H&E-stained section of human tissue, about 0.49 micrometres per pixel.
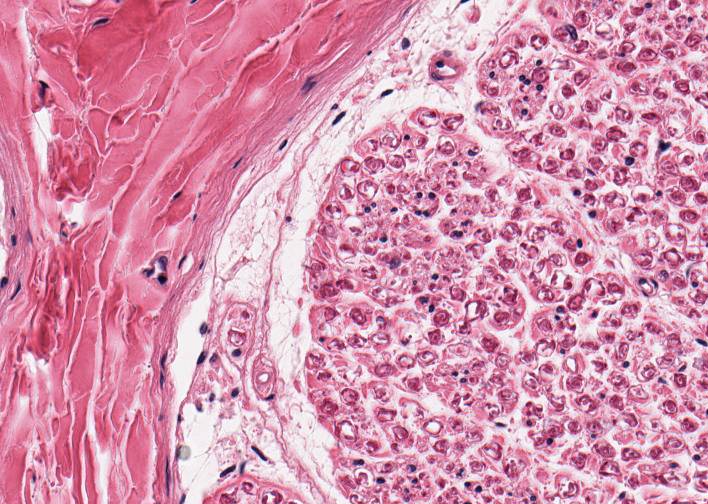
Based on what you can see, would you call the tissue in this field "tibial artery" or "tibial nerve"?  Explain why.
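Tibial nerve, not tibial artery. Right half: a large rounded compartment packed with small round profiles. Most profiles show a central pink dot in a pale ring, as if cut across. Small dark ovoid nuclei lie sparsely among them. Loose, pale, wispy stroma separates dense fibrous tissue on the left from the compartment.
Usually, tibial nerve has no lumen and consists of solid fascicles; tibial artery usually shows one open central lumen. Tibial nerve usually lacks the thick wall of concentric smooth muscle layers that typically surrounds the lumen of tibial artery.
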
